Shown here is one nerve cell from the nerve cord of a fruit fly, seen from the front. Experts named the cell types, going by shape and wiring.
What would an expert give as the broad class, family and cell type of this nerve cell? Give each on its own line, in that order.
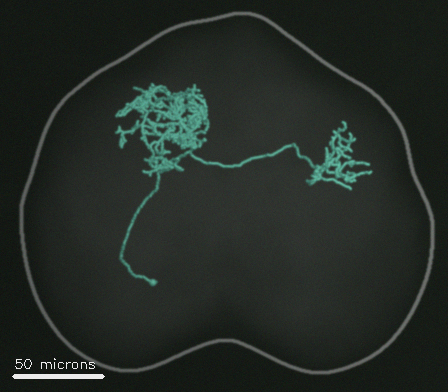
nerve-cord intrinsic neuron
hemilineage 07B
IN07B039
